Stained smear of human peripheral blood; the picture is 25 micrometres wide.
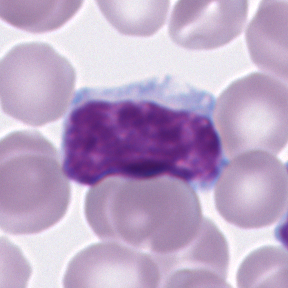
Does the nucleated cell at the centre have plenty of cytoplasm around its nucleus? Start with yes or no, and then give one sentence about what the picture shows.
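No. The cytoplasm is a scant pale blue rim, widest along the upper edge of the cell.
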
